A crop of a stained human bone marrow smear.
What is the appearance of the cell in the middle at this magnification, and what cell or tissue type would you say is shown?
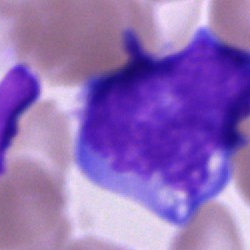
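Outline irregular and bumpy, not smoothly round. Nucleus fills most of the cell. Chromatin finely textured with paler patches, not coarsely clumped. A few small clear vacuoles in the cytoplasm, lower right of the cell. Cell type: blast.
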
